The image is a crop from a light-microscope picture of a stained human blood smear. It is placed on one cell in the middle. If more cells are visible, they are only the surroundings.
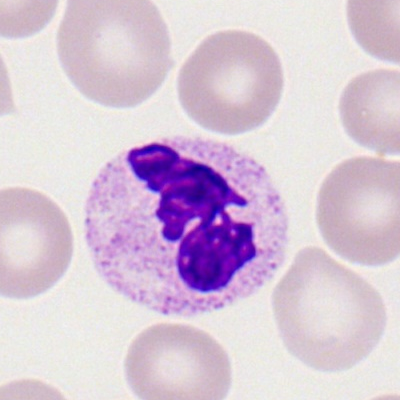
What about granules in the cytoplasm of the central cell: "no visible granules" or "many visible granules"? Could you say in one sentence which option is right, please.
Many visible granules are held in the cell's cytoplasm.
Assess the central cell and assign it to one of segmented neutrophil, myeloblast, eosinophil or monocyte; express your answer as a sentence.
Regarding the central cell, it is a segmented neutrophil.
